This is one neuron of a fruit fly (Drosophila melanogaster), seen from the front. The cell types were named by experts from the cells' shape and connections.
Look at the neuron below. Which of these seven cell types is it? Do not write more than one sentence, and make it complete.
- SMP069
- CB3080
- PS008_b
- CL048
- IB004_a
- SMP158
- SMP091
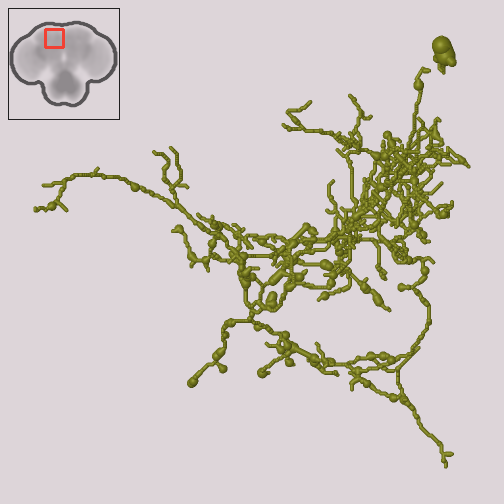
As a matter of cell type, the neuron is SMP069.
